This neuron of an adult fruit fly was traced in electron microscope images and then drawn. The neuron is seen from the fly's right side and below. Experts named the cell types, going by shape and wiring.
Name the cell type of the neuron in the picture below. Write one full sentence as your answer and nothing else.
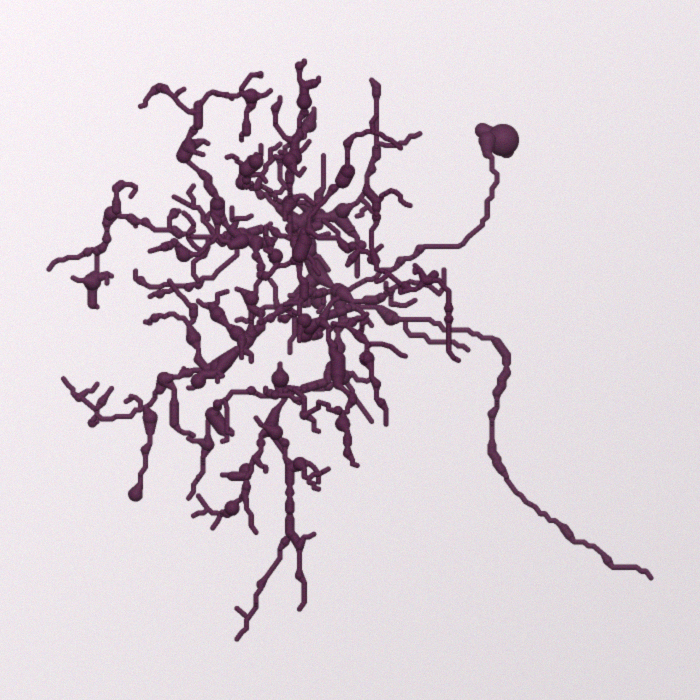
This neuron is included in the cell type Lawf1.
